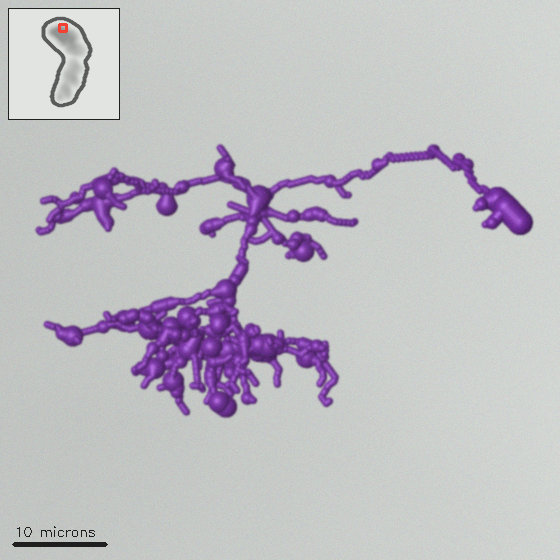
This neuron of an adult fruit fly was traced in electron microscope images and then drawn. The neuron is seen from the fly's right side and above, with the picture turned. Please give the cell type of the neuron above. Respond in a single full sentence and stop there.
The cell type carried by this neuron is Dm10.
